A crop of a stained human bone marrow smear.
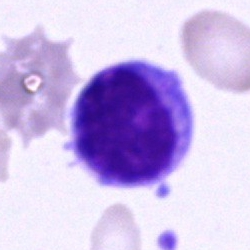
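Lymphocyte, central cell of a stained human bone marrow smear under the light microscope. The outline is round. Cytoplasm appears only as a thin rim, broadest on the right side, and lacks granules. Several small, fine projections extend from the lower left margin.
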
